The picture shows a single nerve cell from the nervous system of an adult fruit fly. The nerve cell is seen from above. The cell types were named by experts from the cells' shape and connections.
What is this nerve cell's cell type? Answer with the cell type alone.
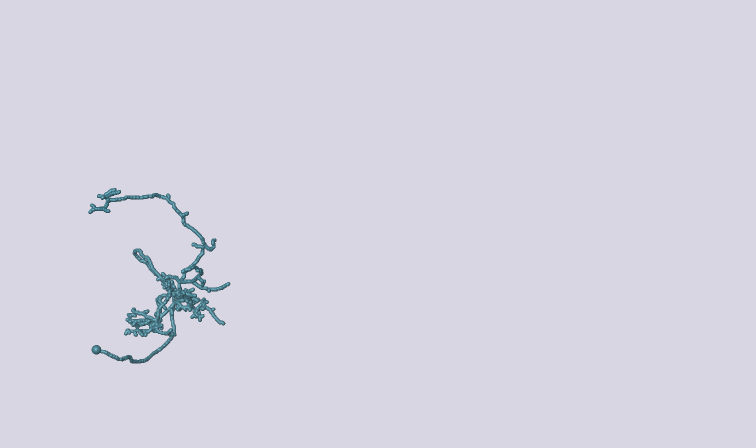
PLP086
